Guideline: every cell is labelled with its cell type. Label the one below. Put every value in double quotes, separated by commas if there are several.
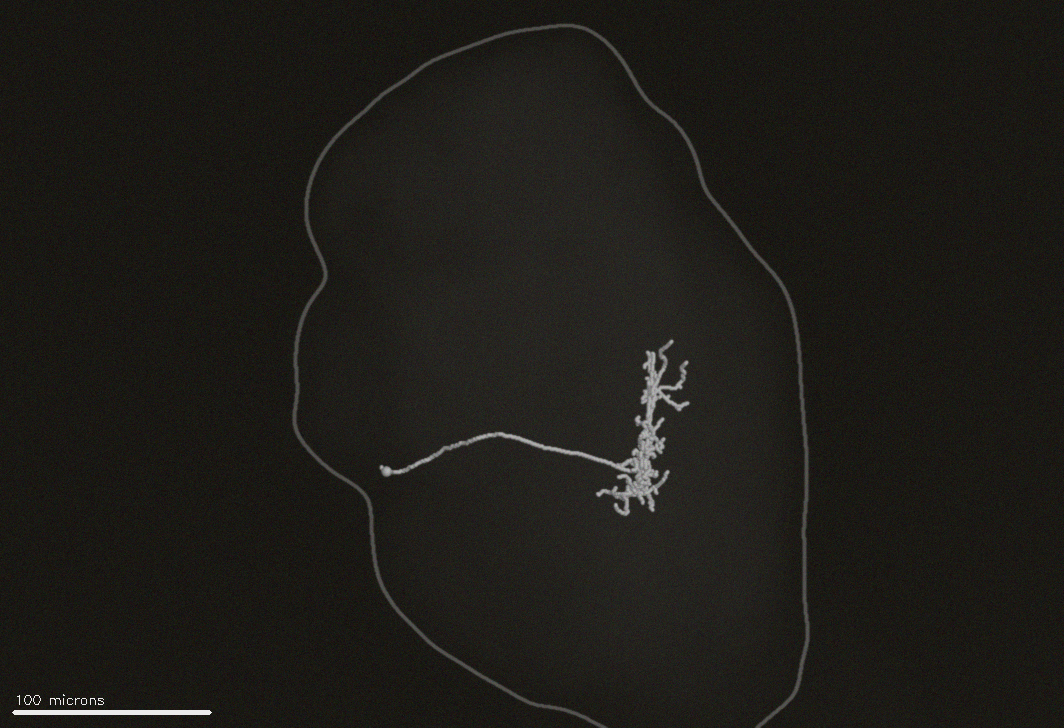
"PLP025"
